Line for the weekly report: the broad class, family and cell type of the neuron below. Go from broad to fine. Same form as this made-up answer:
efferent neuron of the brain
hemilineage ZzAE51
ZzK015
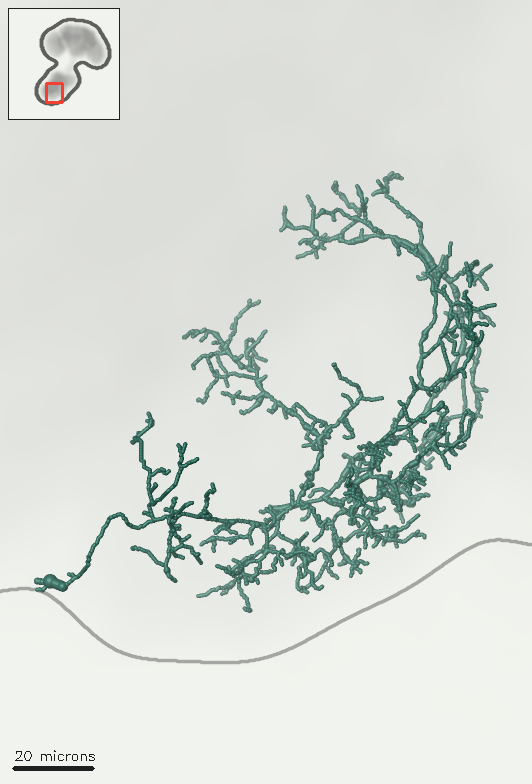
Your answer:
nerve-cord intrinsic neuron
hemilineage 13B
IN13B034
